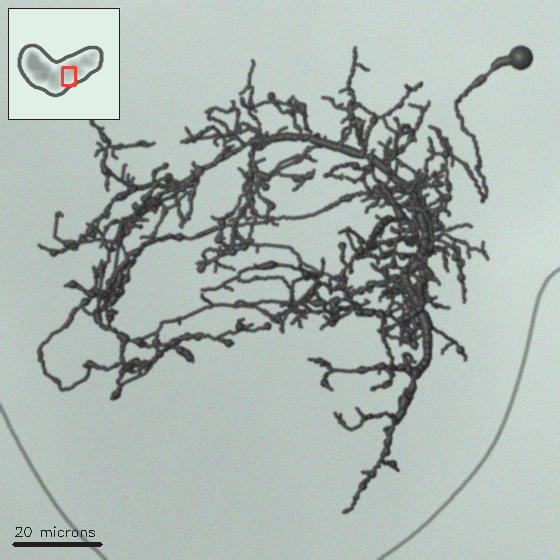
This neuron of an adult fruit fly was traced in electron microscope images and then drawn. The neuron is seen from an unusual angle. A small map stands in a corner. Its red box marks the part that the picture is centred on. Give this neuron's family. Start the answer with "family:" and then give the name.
family: hemilineage 03A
